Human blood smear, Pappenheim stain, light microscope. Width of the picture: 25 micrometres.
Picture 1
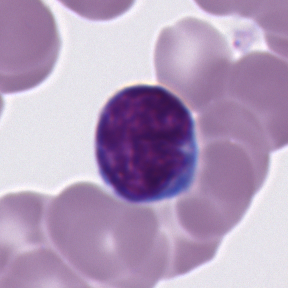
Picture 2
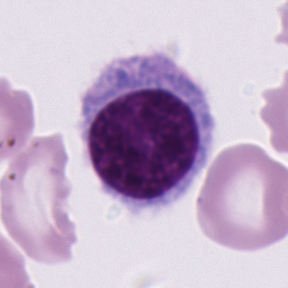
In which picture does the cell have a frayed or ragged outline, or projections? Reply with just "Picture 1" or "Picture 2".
Picture 2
